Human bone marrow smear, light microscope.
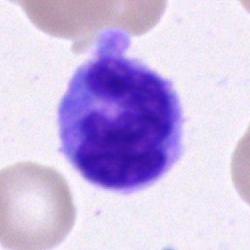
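Monocyte in the middle of this bone marrow smear: the outline is roughly round, and the nucleus fills most of the cell, folded into overlapping lobes. There's just a narrow rim of pale blue-violet cytoplasm, widest on the left side. Note the small rounded pale purple bleb sticking out from the top.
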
